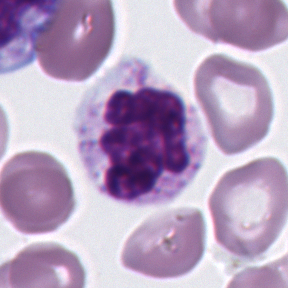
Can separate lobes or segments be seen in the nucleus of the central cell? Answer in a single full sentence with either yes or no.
Yes, the nucleus has been split into separate lobes or segments.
